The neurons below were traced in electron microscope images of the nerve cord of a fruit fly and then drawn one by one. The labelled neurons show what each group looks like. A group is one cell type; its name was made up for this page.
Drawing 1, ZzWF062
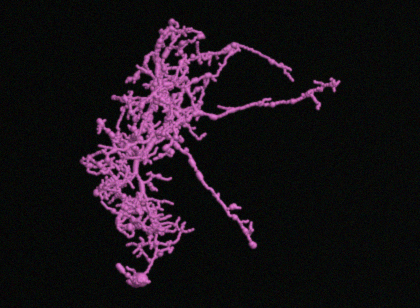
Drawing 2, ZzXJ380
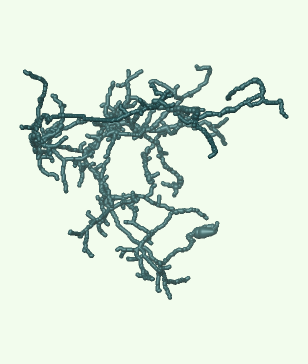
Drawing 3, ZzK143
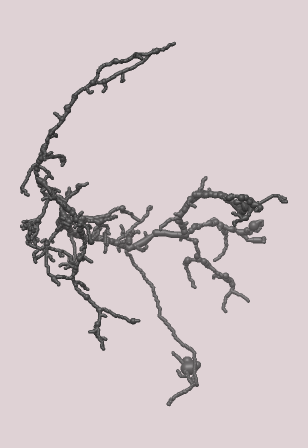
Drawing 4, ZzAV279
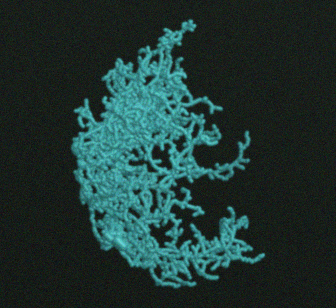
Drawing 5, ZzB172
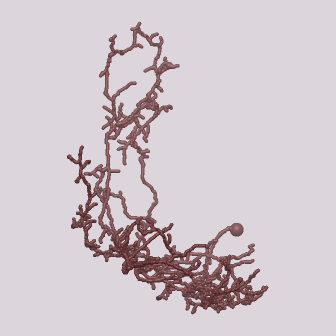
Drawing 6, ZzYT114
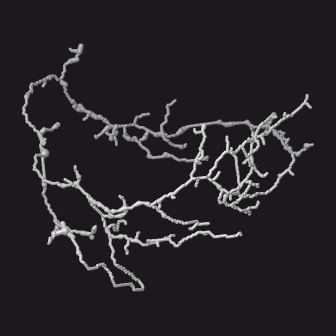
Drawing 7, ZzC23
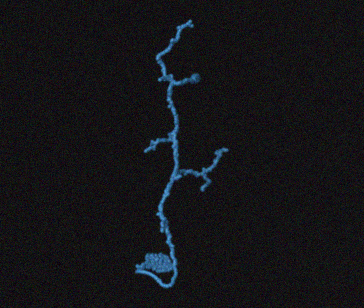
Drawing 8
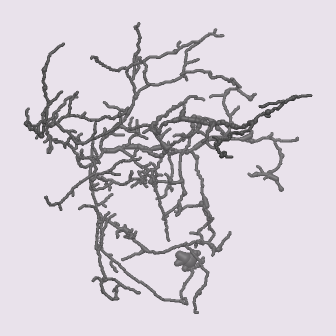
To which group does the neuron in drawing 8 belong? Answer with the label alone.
ZzXJ380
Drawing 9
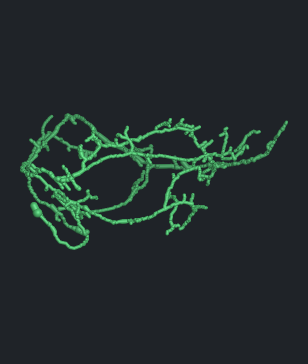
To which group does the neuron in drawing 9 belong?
ZzYT114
